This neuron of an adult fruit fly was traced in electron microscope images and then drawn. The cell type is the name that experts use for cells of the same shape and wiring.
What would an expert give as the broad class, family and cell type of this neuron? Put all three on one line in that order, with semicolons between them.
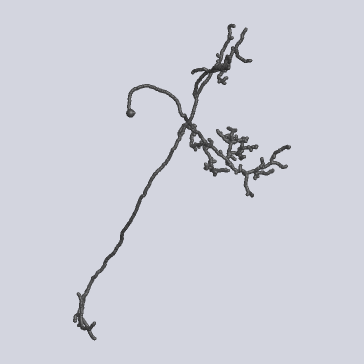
central-brain intrinsic neuron; hemilineage SMPp&v1_posterior; SMP447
